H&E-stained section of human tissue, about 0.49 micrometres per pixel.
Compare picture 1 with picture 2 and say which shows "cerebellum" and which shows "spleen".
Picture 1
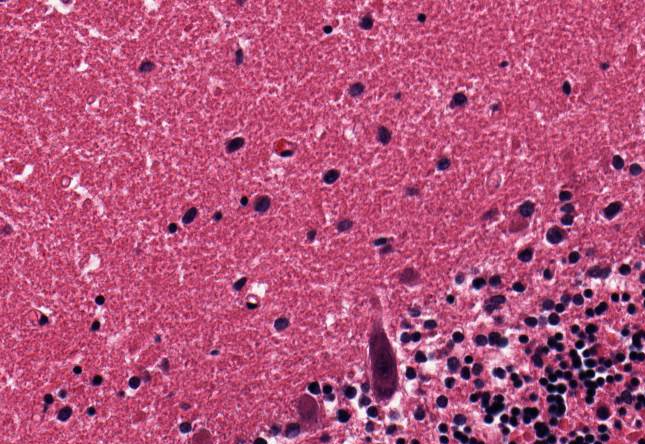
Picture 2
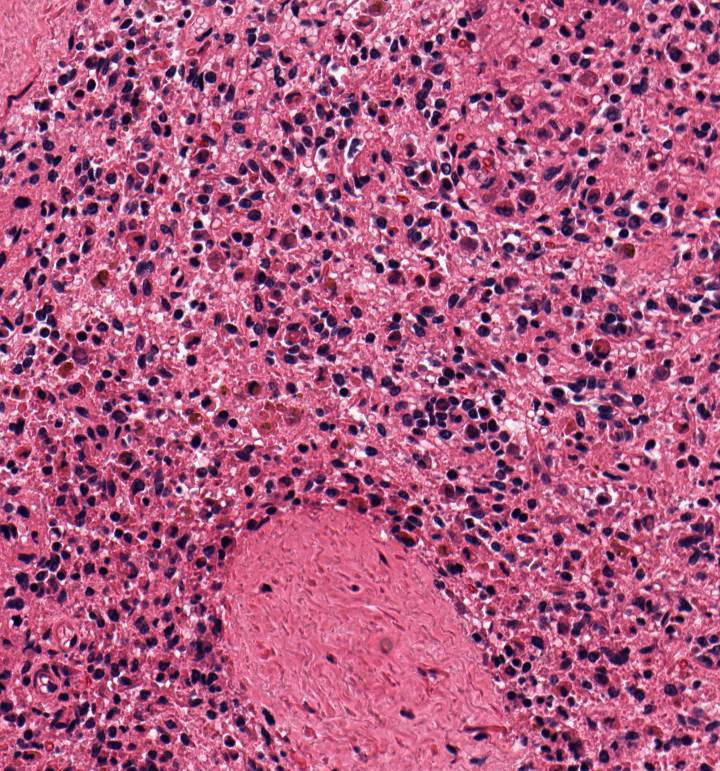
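First, the assignment: the cerebellum is in picture 1 and the spleen in picture 2. Second, cellularity: picture 1 is mostly pale pink, sparsely nucleated neuropil with its dense cells confined to the lower right corner; picture 2 is a diffuse, densely packed sheet across almost the whole field, without organised units. Third, nuclei: that corner is packed with small, round, darkly staining nuclei with very little visible cytoplasm, while most spleen nuclei are small, round to oval and dark. Fourth, texture and content: the cerebellar matrix is finely granular-fibrillar with no bundles running one way, whereas scattered spleen cells hold golden-brown pigment.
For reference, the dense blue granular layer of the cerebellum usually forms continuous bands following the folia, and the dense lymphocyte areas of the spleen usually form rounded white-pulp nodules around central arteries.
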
